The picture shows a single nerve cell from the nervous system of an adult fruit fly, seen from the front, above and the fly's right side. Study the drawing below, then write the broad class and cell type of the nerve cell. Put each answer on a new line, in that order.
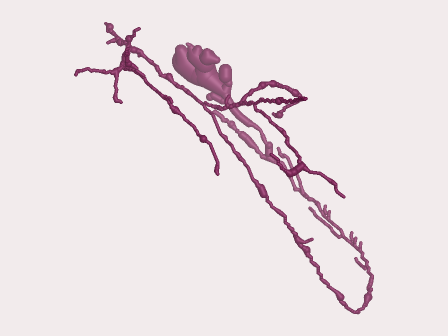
motor neuron of the nerve cord
Acc. tr flexor MN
